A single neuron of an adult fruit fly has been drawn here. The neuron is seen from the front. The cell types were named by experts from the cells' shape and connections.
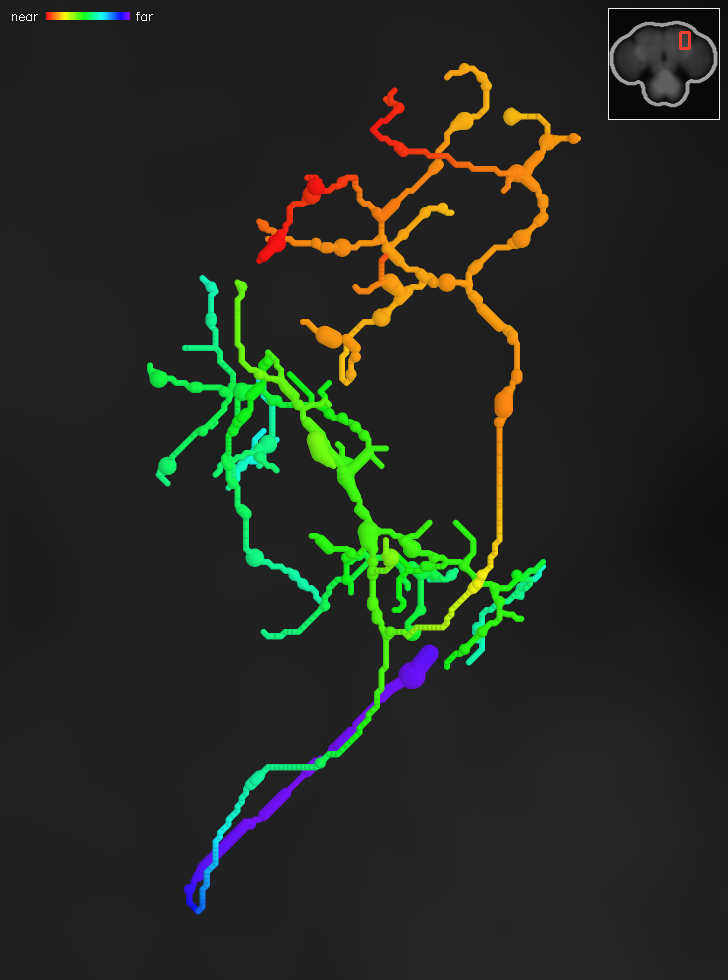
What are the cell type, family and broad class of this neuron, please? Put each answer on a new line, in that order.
LHPV2c5
hemilineage VLPp&l1_anterior
central-brain intrinsic neuron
